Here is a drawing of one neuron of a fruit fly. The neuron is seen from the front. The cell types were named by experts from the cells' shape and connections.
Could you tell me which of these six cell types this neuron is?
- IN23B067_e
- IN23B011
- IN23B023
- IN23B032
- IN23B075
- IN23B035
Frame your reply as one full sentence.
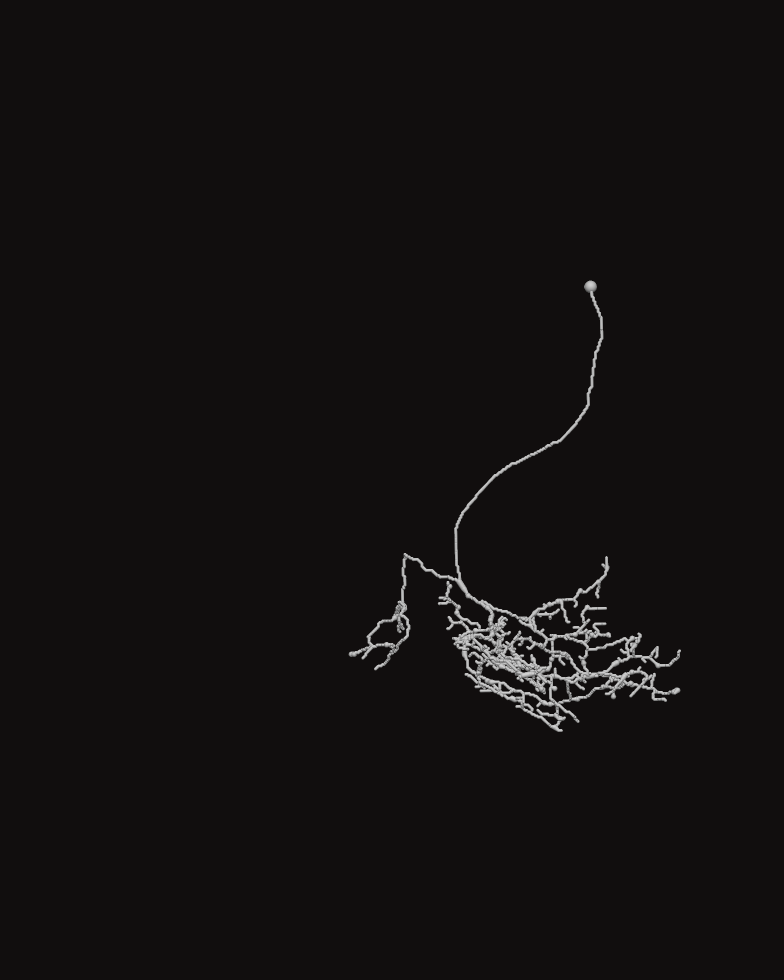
For this neuron, the cell type is IN23B032.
